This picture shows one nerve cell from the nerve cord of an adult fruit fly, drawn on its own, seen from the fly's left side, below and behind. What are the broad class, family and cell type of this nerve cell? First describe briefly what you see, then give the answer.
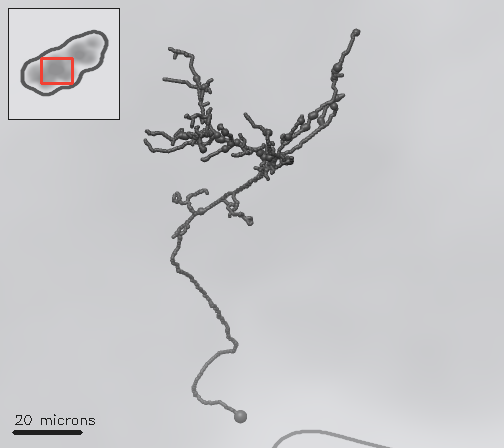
By the scale bar it is about 120 microns tall in this view. In this view it is taller than it is wide. Its broad class is nerve-cord intrinsic neuron. The family is hemilineage 14A. Its cell type is IN14A110.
